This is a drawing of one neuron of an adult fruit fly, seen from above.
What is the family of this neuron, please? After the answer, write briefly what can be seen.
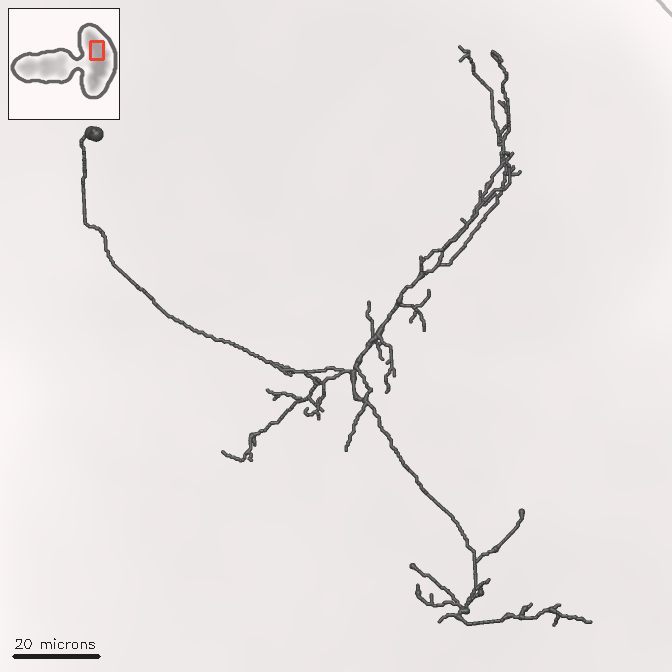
Its family is hemilineage CLp2. Its broad class is central-brain intrinsic neuron. It is in the brain and does not reach the nerve cord. From top to bottom in the picture it spans about 140 microns. Dozens of branch ends can be seen.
